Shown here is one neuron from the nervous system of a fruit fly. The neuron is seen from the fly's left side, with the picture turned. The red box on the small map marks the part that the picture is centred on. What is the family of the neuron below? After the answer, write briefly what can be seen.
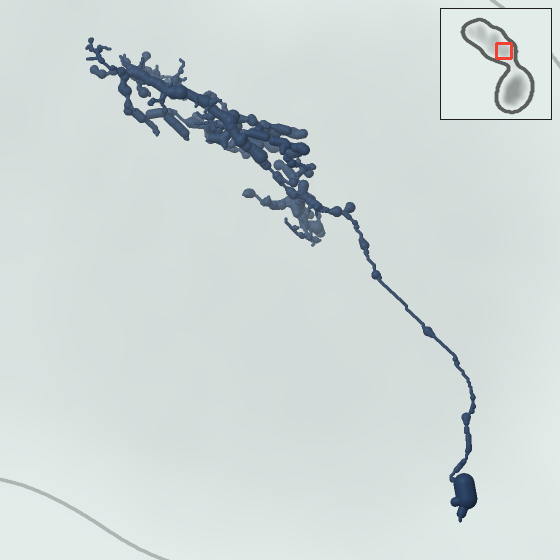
Its family is hemilineage 09A. It is a nerve-cord intrinsic neuron. Its cell body lies at the lower right of the picture. The picture shows dozens of branch ends.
